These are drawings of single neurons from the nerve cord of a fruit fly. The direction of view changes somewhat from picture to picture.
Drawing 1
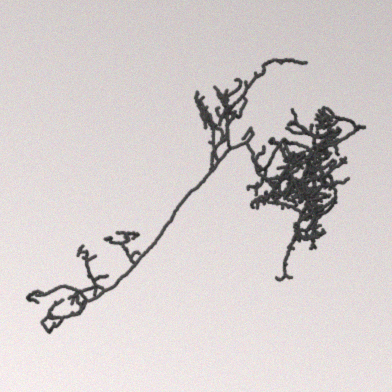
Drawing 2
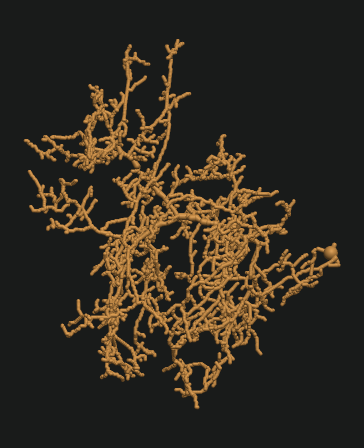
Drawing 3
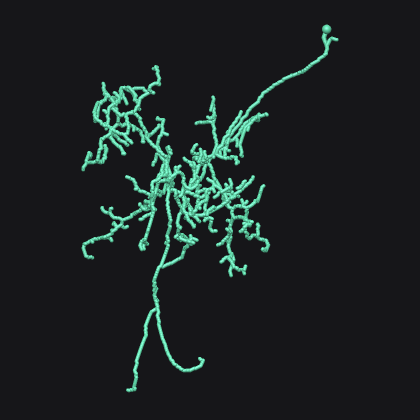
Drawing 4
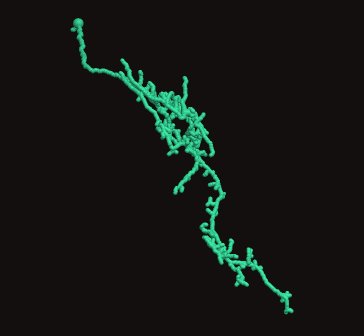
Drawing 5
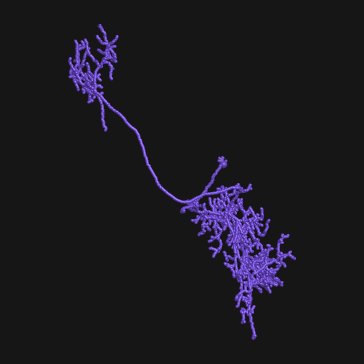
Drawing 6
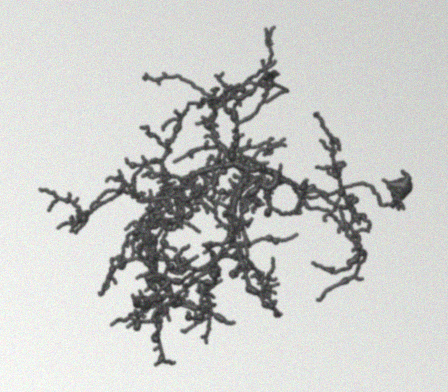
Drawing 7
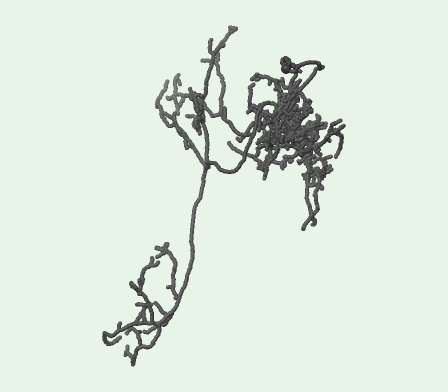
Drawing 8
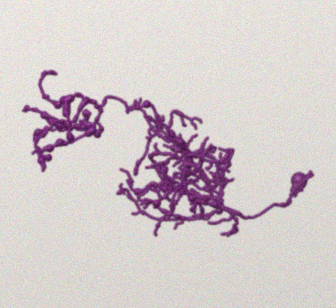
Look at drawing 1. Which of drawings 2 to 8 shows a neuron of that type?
7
